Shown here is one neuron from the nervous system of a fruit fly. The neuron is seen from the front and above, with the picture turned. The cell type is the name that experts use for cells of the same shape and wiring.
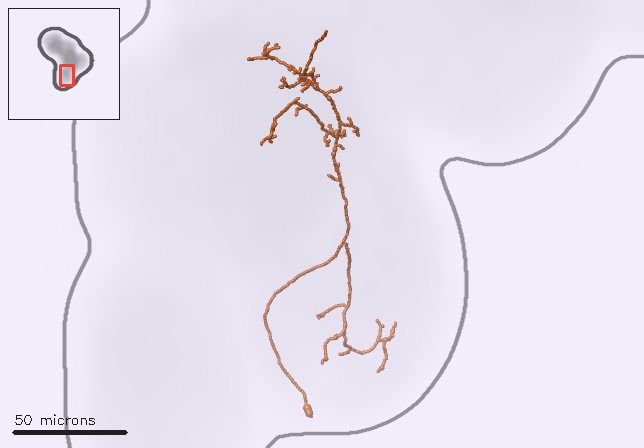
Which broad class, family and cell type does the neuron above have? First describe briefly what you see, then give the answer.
The cell body is at the bottom of the picture. By the scale bar it is about 170 microns tall in this view. It is a nerve-cord intrinsic neuron. The family is hemilineage 21A. Its cell type is IN21A043.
